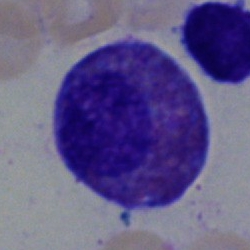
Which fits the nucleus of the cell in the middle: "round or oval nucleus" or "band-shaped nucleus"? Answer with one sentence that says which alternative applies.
The nucleus takes the form of one compact round or oval mass.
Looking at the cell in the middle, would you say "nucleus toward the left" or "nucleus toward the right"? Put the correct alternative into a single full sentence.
In this cell, the nucleus is set toward the left side.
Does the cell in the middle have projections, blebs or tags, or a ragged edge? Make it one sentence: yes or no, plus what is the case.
No, the cell lacks a rough edge; its outline is smooth.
